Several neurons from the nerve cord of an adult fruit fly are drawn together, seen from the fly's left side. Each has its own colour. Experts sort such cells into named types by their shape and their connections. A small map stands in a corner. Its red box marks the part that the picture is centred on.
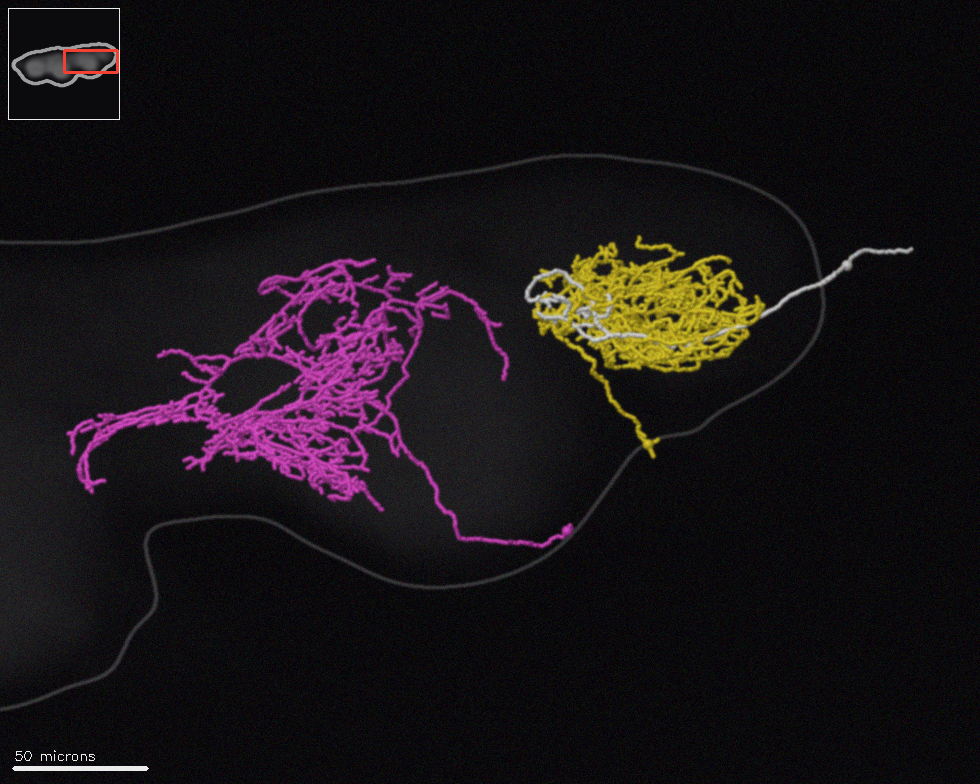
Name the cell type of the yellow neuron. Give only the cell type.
INXXX416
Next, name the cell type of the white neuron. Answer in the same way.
IN00A024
